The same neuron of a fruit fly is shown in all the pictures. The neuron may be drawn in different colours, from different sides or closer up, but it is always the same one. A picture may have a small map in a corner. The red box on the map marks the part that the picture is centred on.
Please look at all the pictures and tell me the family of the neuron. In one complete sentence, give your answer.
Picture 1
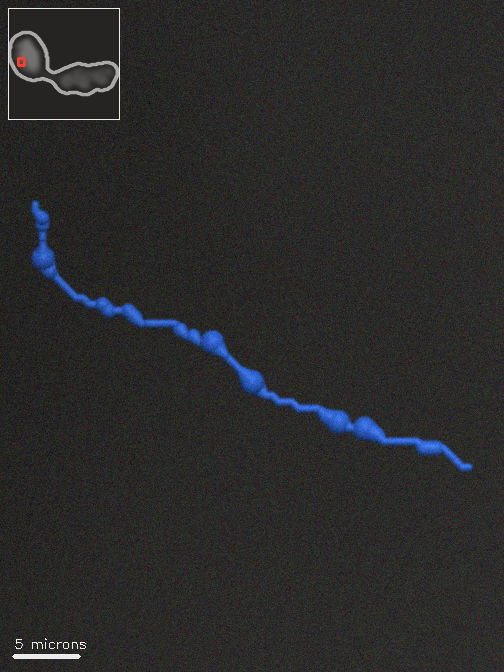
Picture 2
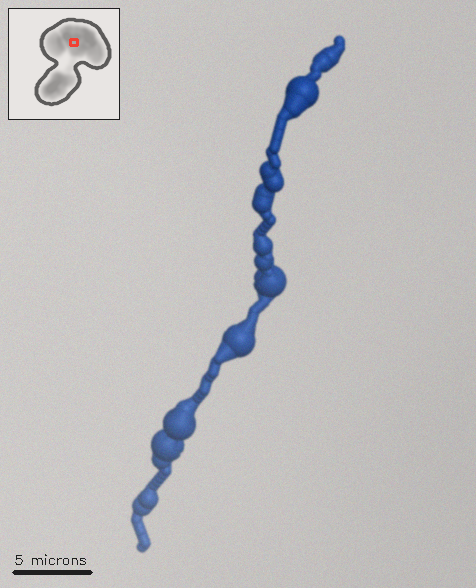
The neuron is categorized as belonging to family class mechanosensory.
